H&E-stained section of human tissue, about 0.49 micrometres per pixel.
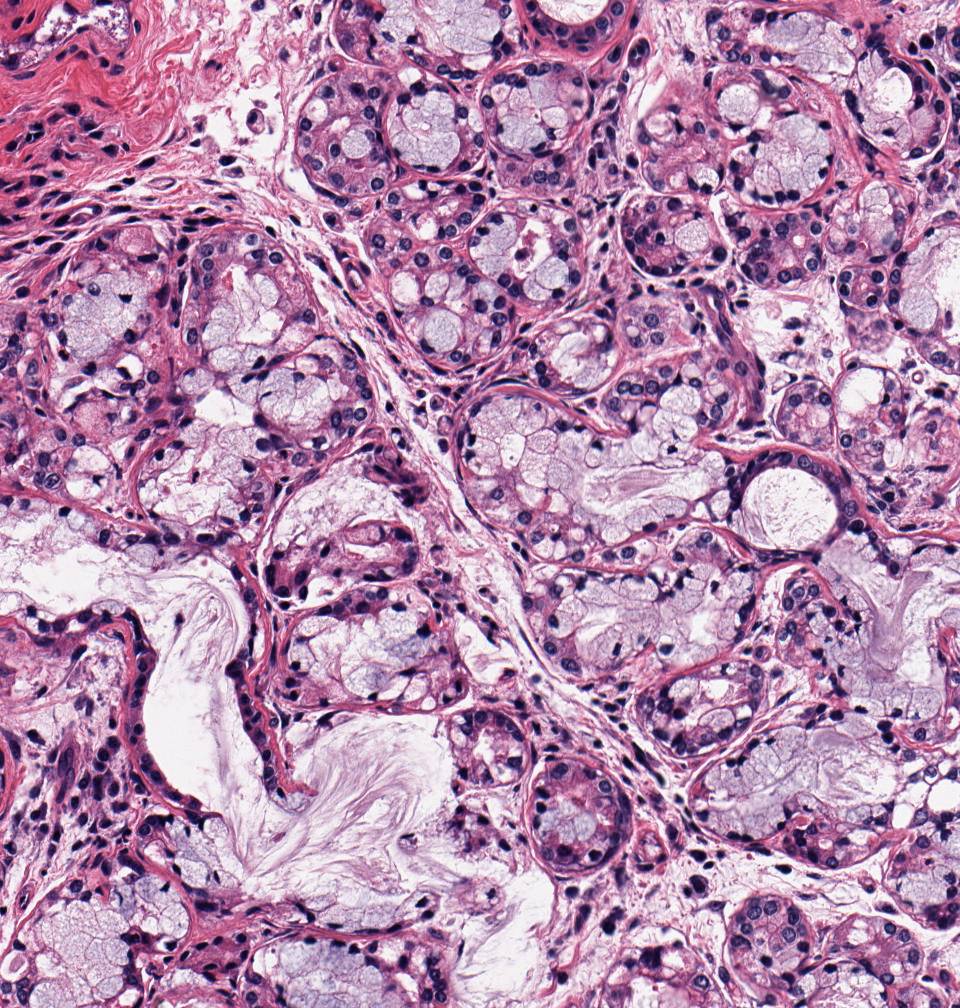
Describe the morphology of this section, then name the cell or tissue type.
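Closely packed rounded acini fill the field, grouped by a thin fibrous band crossing the centre diagonally, upper left to lower right. They're foamy, with small dark nuclei flattened against the base. Lower left, a large open space holds pale, wispy, streaked mucoid material; the upper left corner has dense bright pink collagen. That's minor salivary gland.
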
